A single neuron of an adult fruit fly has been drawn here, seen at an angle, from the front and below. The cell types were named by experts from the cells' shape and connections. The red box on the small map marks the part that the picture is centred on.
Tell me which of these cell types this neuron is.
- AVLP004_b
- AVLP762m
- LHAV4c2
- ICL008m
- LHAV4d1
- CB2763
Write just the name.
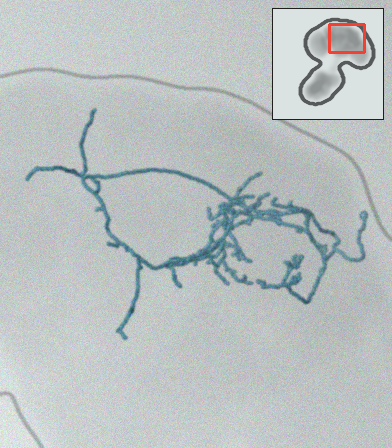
ICL008m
